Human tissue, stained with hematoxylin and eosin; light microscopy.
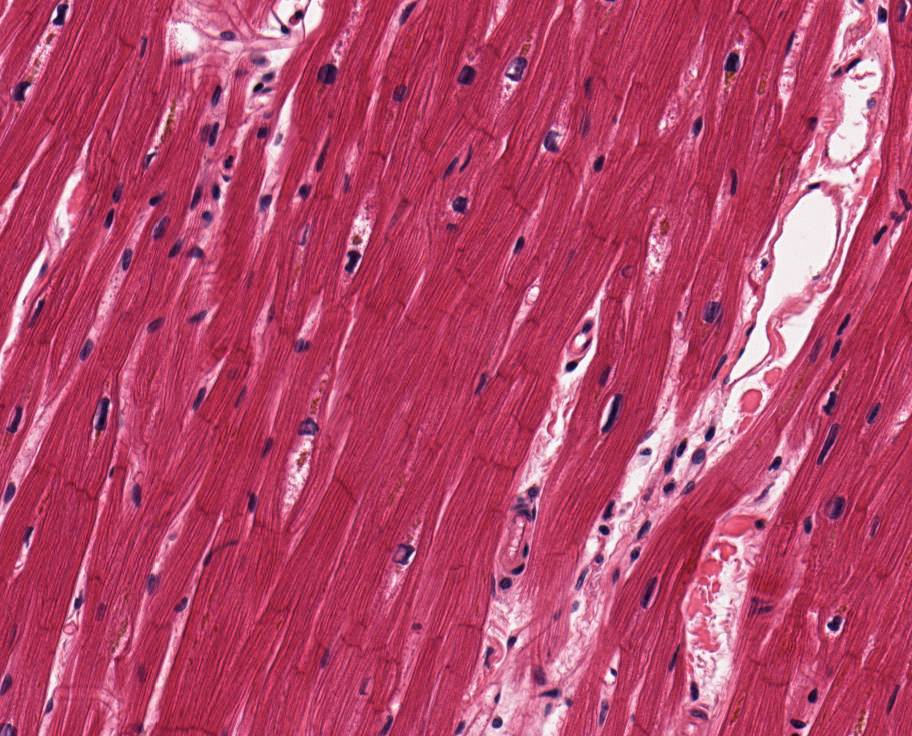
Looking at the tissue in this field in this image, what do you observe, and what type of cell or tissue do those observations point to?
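First, the fibres branch and join neighbouring fibres. Second, pale zones at the ends of several nuclei contain golden-brown granules. Third, no fat cells are present anywhere. The tissue is left ventricle of the heart.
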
